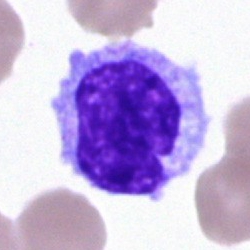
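Monocyte in the centre: see the notch cut into the lower right of its nucleus, and the dark purple, coarsely clumped chromatin. The nucleus fills most of the cell, with a moderate rim of pale lilac-blue cytoplasm that runs wider on the right than the left.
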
